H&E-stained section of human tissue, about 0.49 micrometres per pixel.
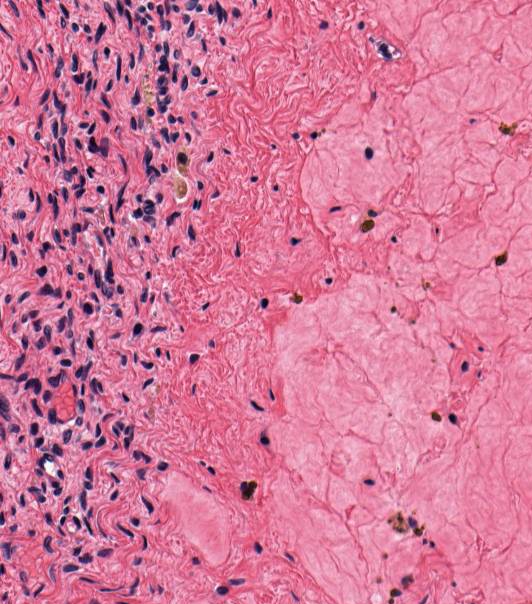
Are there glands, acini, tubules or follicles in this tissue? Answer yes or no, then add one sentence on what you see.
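No. No epithelium or glands are present anywhere in the field.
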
